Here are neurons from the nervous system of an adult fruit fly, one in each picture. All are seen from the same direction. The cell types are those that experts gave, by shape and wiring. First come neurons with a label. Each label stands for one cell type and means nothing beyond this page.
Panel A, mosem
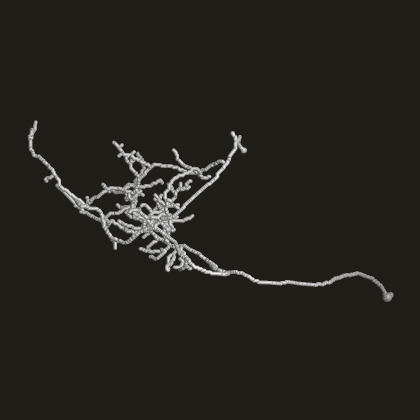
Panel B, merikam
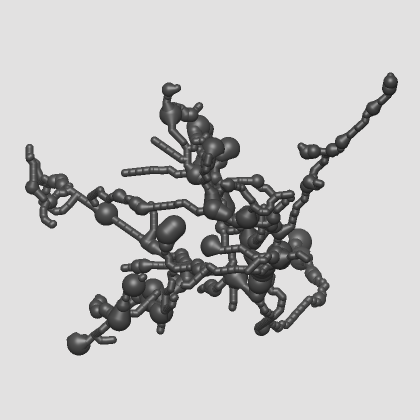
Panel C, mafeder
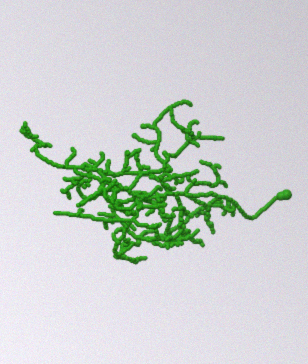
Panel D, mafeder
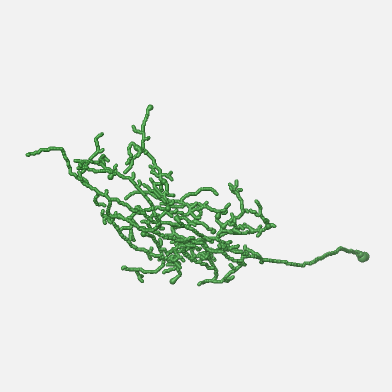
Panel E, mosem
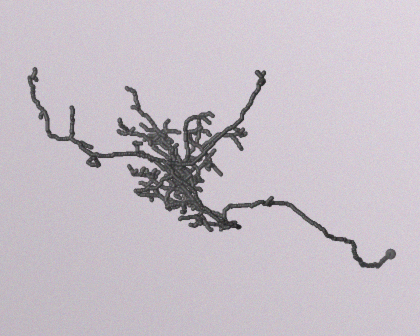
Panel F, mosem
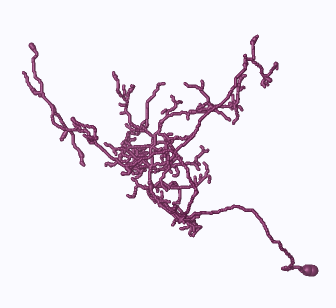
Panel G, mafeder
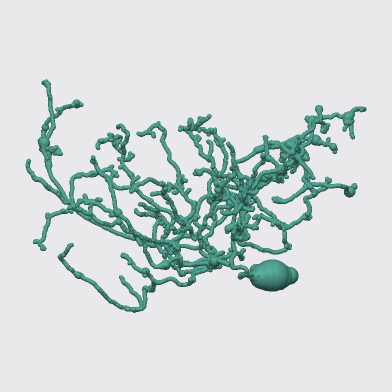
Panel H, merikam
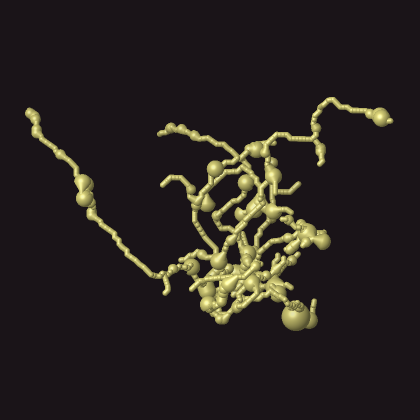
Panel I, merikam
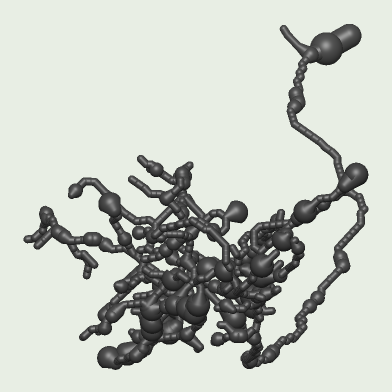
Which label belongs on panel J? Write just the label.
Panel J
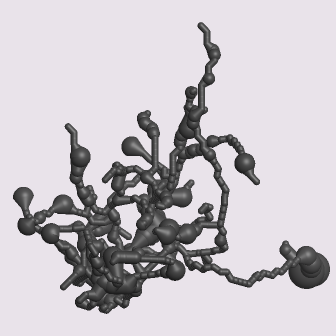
merikam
